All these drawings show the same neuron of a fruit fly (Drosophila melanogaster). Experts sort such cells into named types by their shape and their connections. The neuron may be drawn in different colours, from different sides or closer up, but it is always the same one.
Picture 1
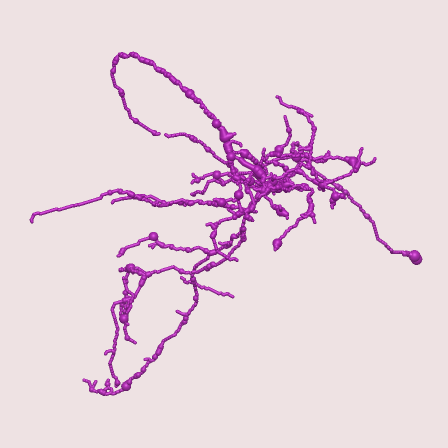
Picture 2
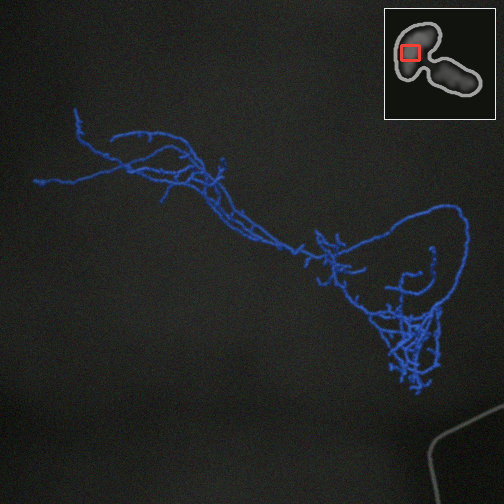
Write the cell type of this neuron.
PS077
